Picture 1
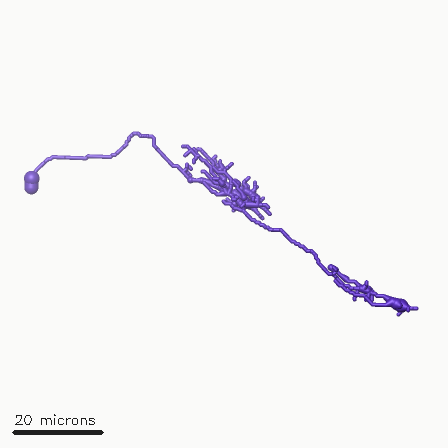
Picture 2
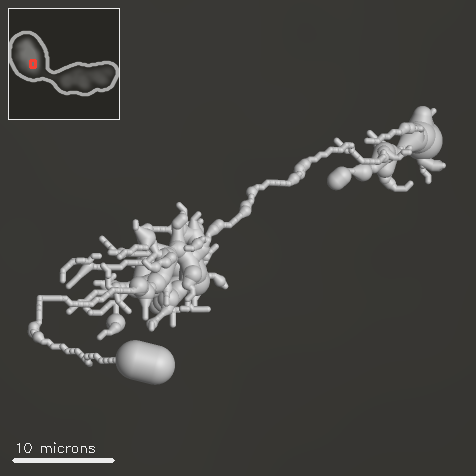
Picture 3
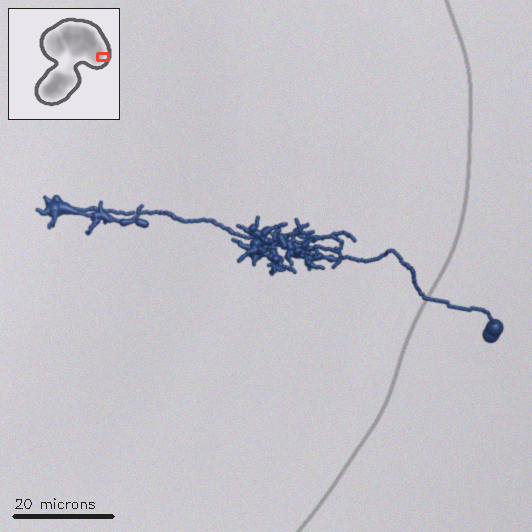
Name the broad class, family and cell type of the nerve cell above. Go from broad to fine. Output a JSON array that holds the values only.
["optic-lobe intrinsic neuron", "Mi", "Mi9"]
